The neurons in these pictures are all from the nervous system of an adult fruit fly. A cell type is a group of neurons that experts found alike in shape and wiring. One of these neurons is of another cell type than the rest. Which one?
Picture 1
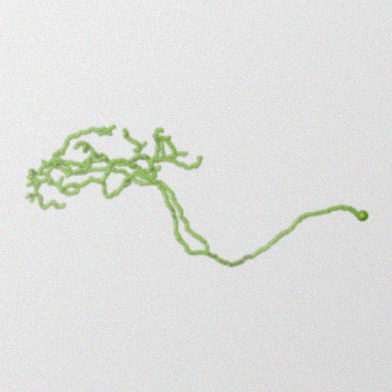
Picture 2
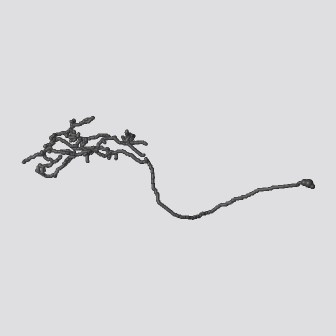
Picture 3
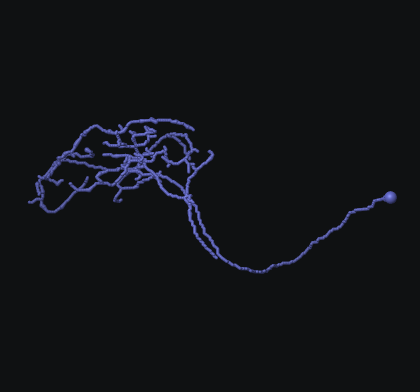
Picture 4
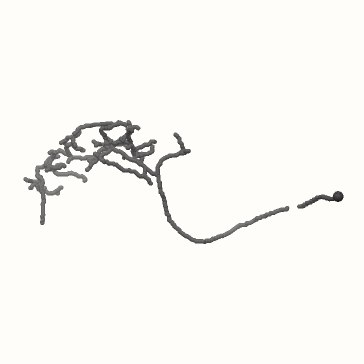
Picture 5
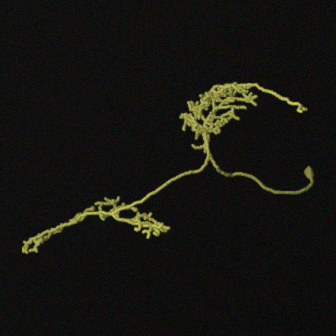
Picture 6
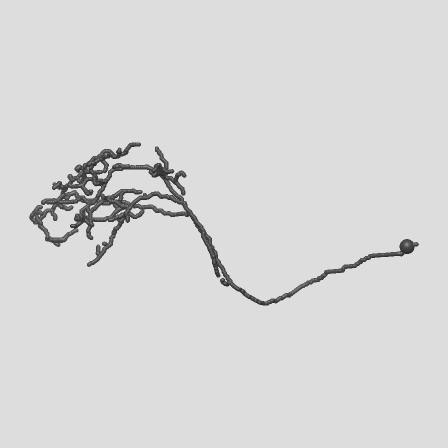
Picture 5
